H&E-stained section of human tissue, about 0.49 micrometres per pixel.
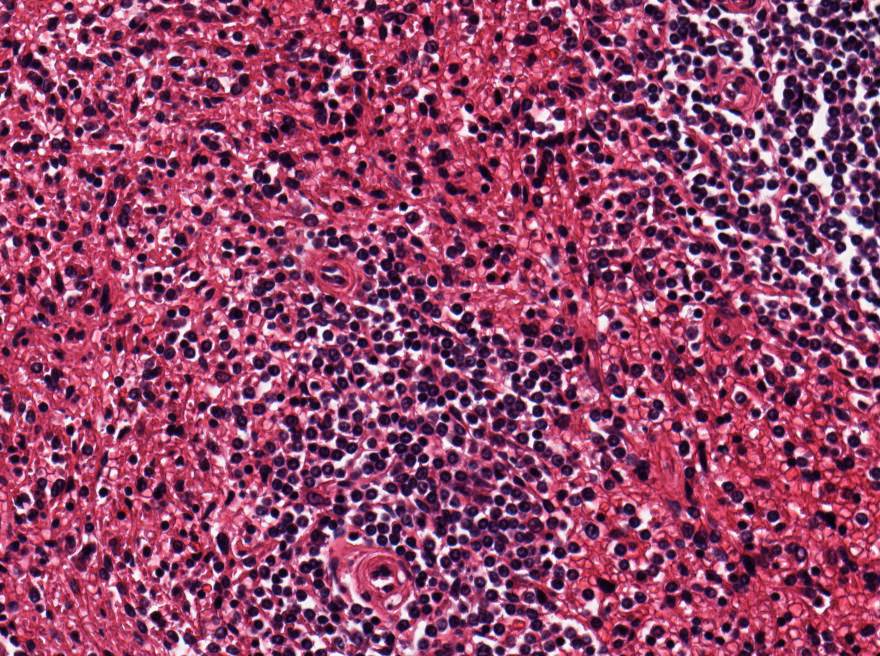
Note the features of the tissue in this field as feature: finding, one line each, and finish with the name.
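Central band: tightly packed dark nuclei, upper right to lower centre
Band cells: mostly lymphocytes, small round dark nuclei, very little cytoplasm
Flanking areas: paler, redder, loosely scattered nuclei, left and lower right
Epithelium and glands: none
Name: spleen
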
